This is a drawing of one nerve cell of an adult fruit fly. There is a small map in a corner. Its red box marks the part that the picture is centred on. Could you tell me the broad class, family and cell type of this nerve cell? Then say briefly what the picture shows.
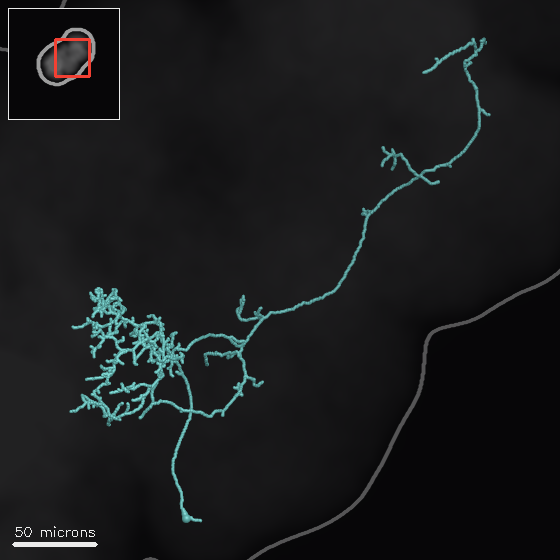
Its broad class is central-brain intrinsic neuron. Its family is hemilineage LHl2_ventral. It is of cell type CB1911. From top to bottom in the picture it spans about 300 microns. Dozens of branch ends can be seen.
